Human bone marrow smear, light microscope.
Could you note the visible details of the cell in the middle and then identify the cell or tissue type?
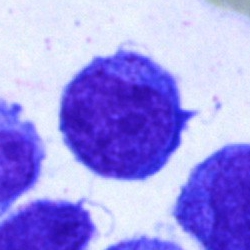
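This cell has a round outline. Its nucleus occupies almost all of it, so the cytoplasm is reduced to a thin rim. That rim stains deep blue. From the right edge, a small pointed projection juts out. It is a blast.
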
